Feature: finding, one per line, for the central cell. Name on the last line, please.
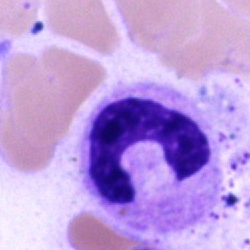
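Nucleus: curved horseshoe, opening facing downward
Chromatin: dark purple, coarsely clumped
Cytoplasm: only fine, faint lilac granules
Outline: roughly round
Name: band neutrophil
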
